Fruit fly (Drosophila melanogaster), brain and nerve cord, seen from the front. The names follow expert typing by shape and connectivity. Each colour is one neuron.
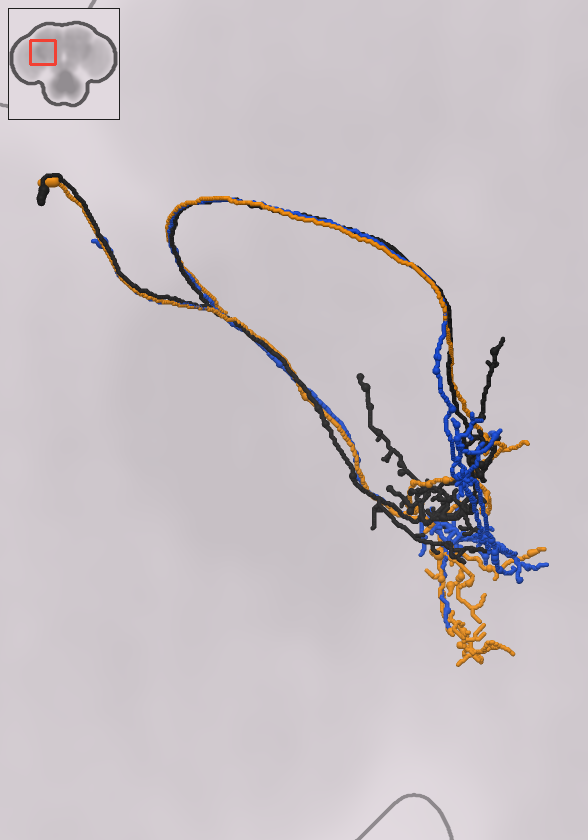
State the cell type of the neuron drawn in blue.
WED040_a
